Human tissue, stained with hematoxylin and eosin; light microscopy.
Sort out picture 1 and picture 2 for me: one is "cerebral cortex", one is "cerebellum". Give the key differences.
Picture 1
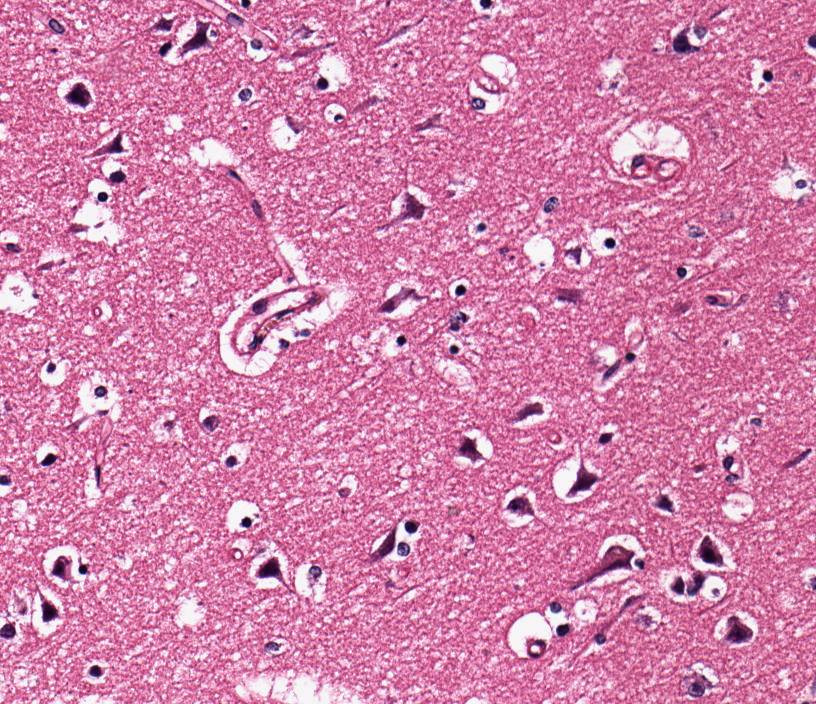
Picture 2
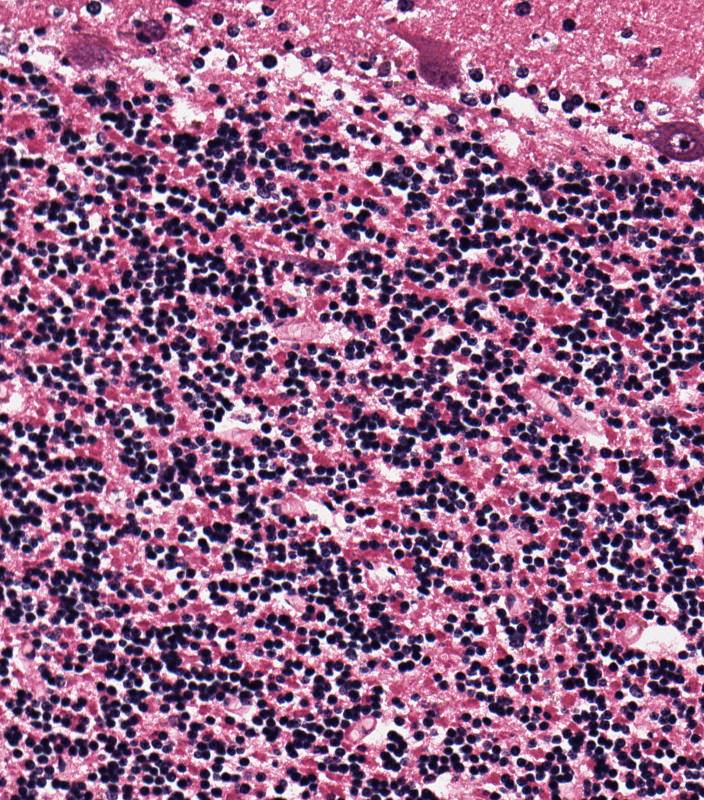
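Cerebral cortex is in picture 1 and cerebellum in picture 2. In picture 1 a finely granular pink neuropil fills the whole field, with no epithelium or glands, whereas in picture 2 densely packed small dark nuclei occupy most of the field, from just below the top band down to the bottom edge. Along the top of picture 2 runs a pale pink, finely granular, sparsely cellular strip. The cells of picture 1 are scattered: neurons with shrunken, darkly stained, angular triangular cell bodies, with small, round, dark glial nuclei among them, and many of these neuronal and glial cell bodies sit within empty clear halos. The crowded small cells of picture 2 have round, dark nuclei with very little visible cytoplasm, and small irregular pink cell-free islands lie between their clusters throughout the dense layer.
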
